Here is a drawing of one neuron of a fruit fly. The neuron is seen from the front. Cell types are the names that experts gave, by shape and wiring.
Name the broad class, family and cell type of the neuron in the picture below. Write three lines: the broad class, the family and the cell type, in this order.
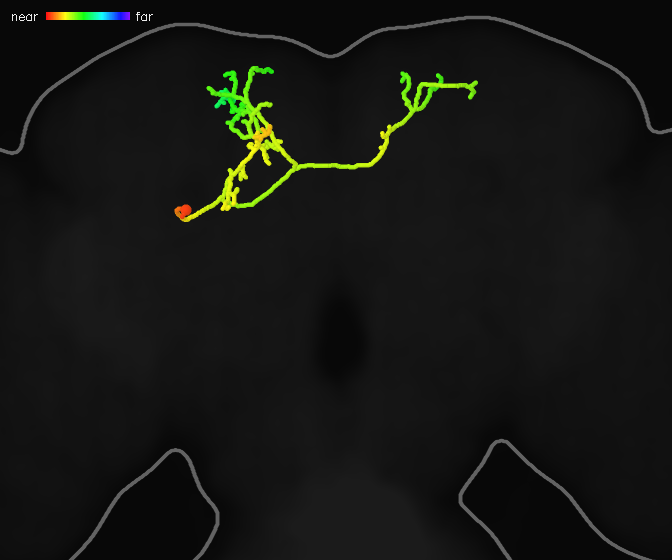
central-brain intrinsic neuron
hemilineage EBa1
SIP028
